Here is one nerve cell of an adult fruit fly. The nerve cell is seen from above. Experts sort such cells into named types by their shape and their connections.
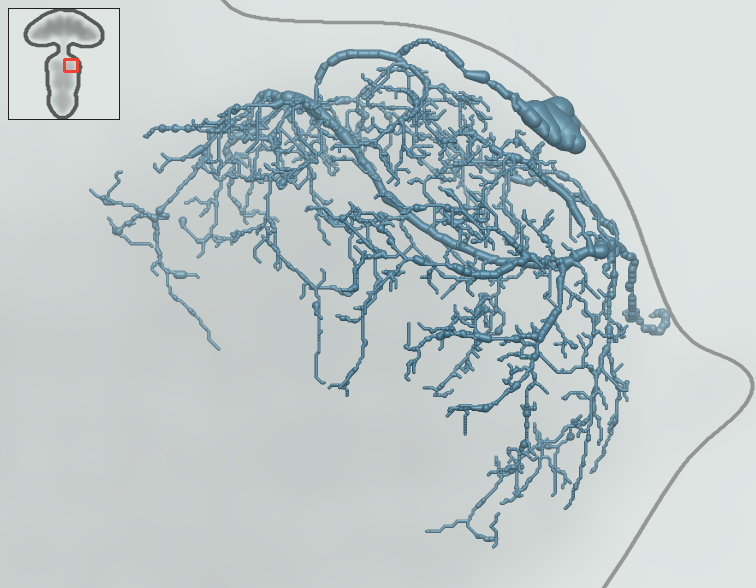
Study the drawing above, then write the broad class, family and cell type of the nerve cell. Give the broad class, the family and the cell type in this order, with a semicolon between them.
motor neuron of the nerve cord; hemilineage 24B.25B; Fe reductor MN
